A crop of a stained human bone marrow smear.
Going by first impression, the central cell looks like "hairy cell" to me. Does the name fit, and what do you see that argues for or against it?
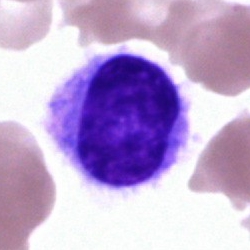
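Check one: fine, short hair-like projections fringe the border, clearest along the lower edge.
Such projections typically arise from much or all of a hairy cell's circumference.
Check two: the cytoplasm is pale lavender-blue.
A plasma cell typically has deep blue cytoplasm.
Verdict: hairy cell fits, and plasma cell does not. Check three: no distinct nucleolus shows.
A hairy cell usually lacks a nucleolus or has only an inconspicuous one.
Check four: the dark purple chromatin is coarsely mottled, the one item leaning toward plasma cell.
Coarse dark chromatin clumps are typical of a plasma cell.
Check five: the nucleus fills most of the cell, the modest rim of cytoplasm is widest on the left, and no clear vacuoles appear.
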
